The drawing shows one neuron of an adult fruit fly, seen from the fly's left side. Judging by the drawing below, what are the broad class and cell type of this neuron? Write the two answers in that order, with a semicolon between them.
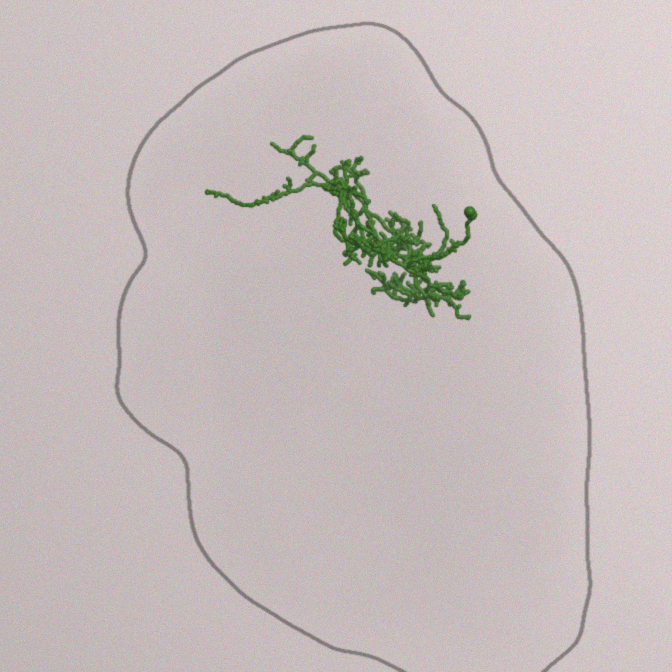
central-brain intrinsic neuron; CL318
